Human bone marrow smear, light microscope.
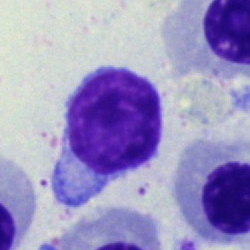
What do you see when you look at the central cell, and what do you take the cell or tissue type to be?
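The nucleus takes up most of the central cell. Its cytoplasm is pale greyish blue and shows no granules. At the lower left, this pale cytoplasm bulges out as a single tail-like protrusion. The cell is a lymphocyte.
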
